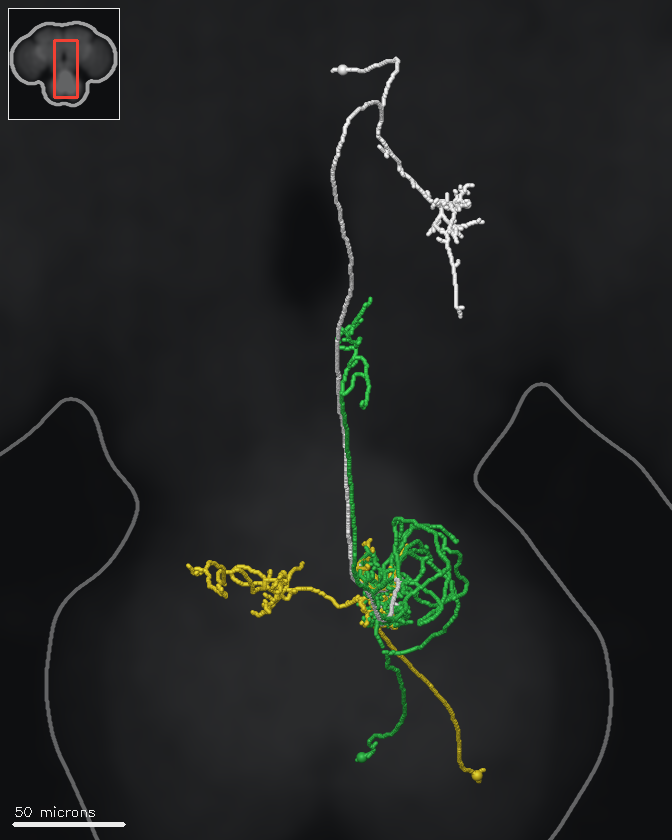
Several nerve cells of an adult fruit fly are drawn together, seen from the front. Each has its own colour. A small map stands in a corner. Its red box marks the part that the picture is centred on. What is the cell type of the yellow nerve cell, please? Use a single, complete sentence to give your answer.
Cell type IN07B068 is what this nerve cell is.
